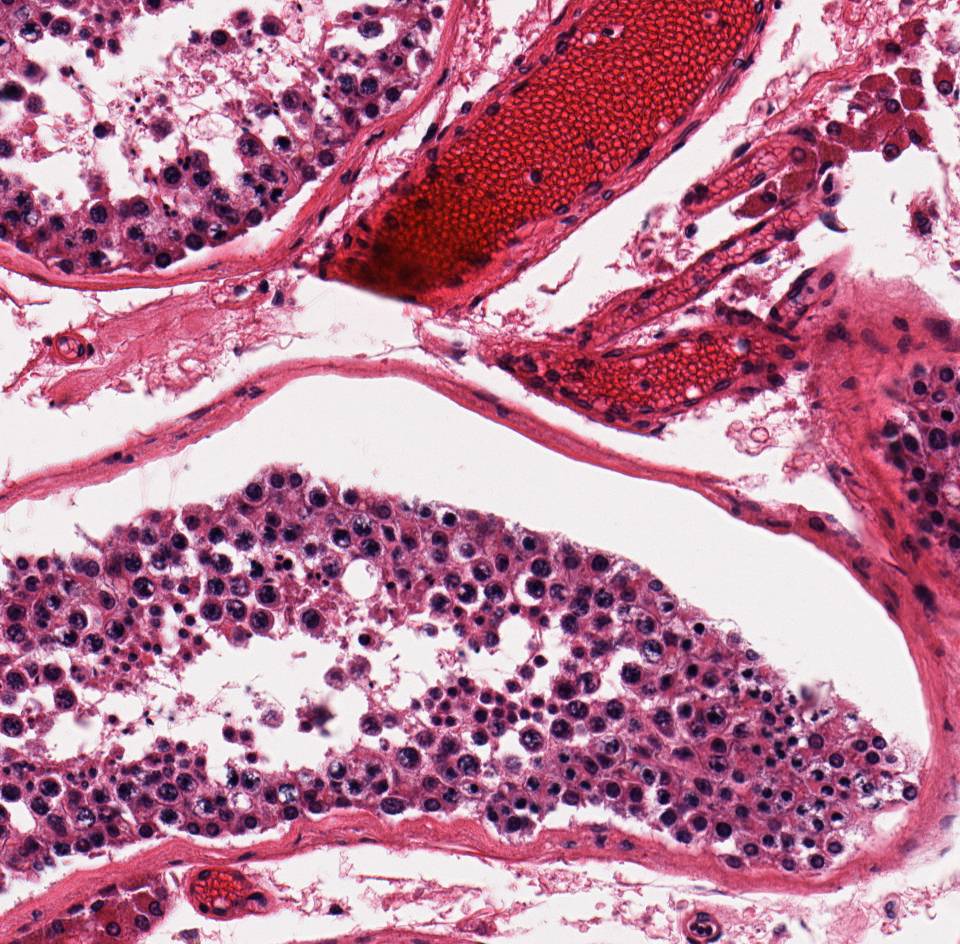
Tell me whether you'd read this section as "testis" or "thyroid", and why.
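This is testis. What decides it: the lower tubule is packed with many layers of rounded cells with round, dark-staining nuclei.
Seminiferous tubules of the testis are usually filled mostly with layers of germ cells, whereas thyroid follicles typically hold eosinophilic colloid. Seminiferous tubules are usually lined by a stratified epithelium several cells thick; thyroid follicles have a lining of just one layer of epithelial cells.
Every tubule, including others at the upper left and right edge, is bounded by a thin pink fibrous wall with flattened, elongated nuclei.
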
